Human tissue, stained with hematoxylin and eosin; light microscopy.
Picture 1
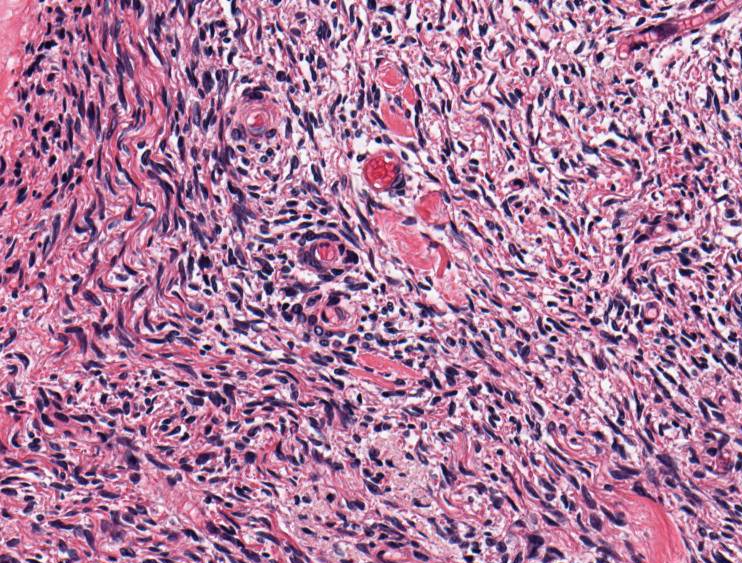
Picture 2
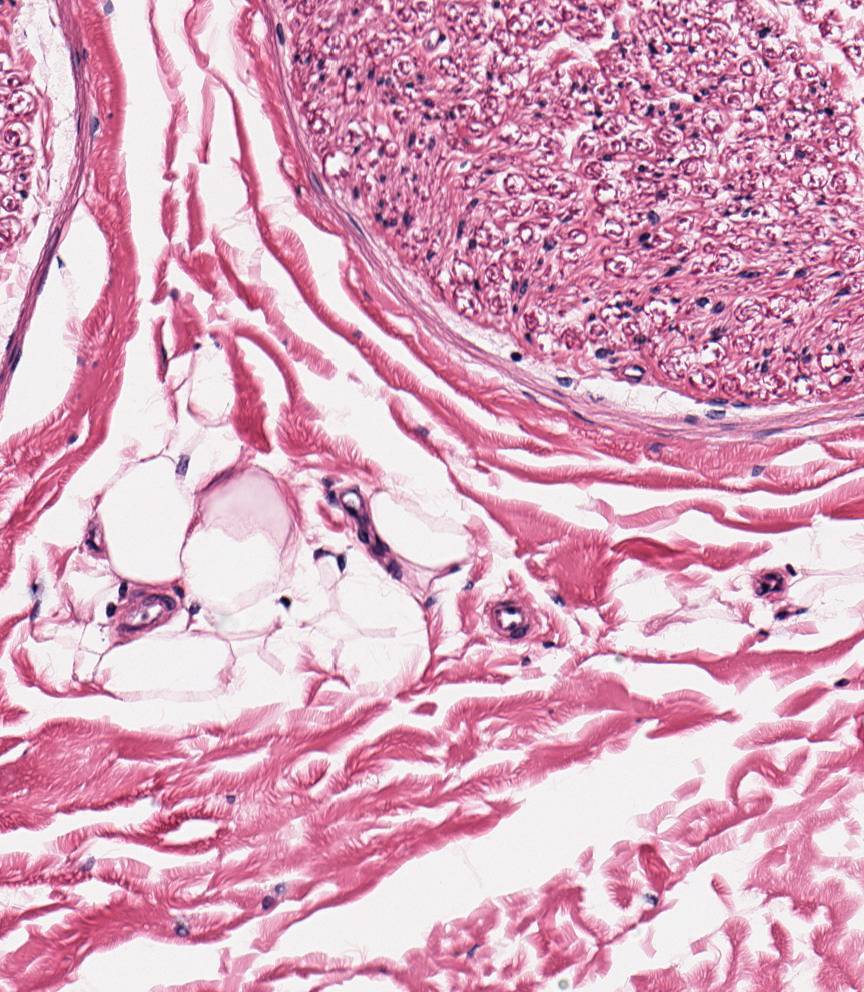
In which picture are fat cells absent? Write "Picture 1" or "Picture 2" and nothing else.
Picture 1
